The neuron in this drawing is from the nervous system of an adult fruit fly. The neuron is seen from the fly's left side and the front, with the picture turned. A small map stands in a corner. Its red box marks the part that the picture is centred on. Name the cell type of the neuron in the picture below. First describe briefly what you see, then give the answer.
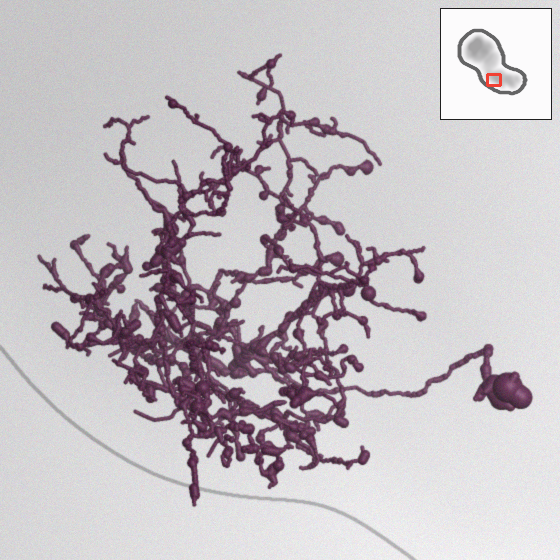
As drawn here it is about as wide as it is tall. Its broad class is nerve-cord intrinsic neuron. It is of cell type IN01B006.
